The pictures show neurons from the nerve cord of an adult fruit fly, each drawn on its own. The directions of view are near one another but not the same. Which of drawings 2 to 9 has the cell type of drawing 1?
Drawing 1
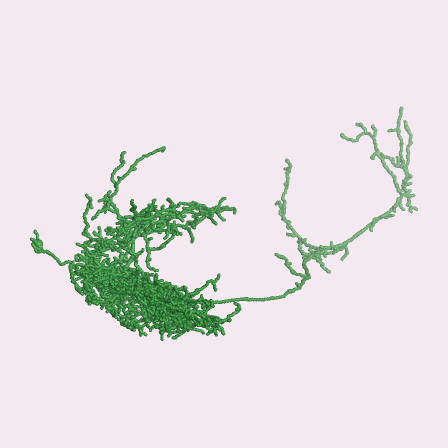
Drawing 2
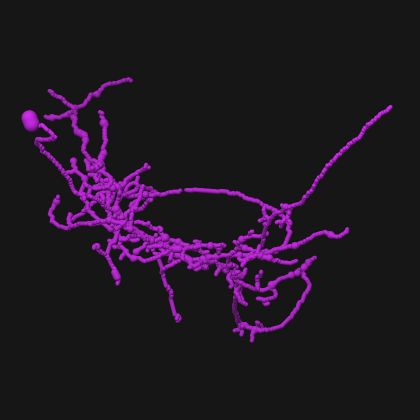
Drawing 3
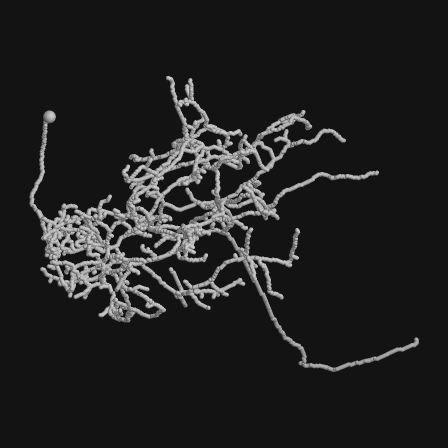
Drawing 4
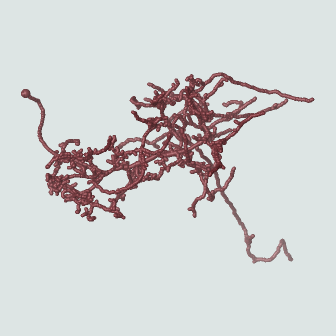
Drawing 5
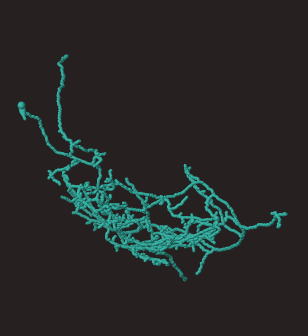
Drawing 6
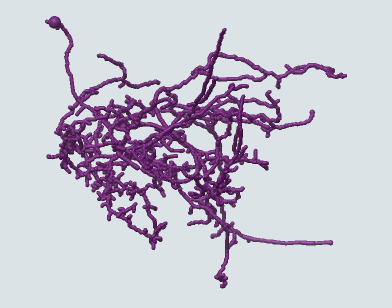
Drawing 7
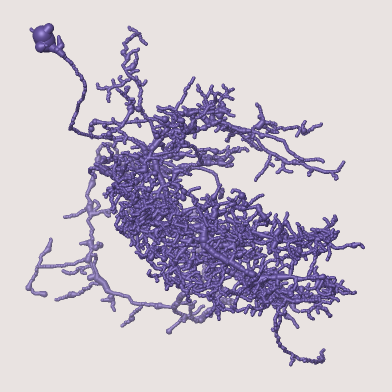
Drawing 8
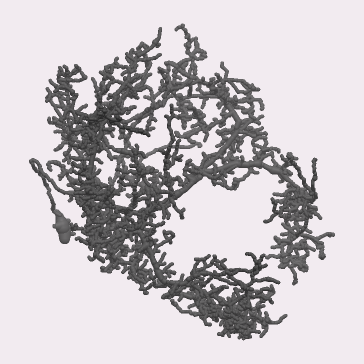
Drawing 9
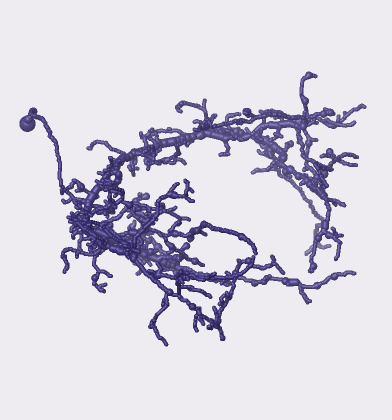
7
